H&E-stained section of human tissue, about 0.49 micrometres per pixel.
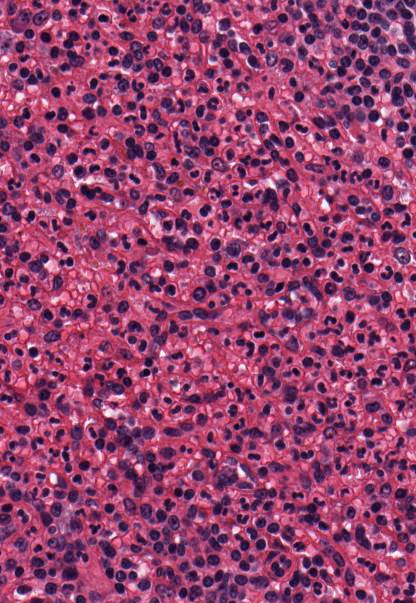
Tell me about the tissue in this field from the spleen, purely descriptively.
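So, a continuous diffuse sheet of densely packed cells, right across the field. Most cells have a single small, round, dark-staining nucleus, and in many it sits off-centre, toward one side. And the cytoplasm? A moderate amount, pink.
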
